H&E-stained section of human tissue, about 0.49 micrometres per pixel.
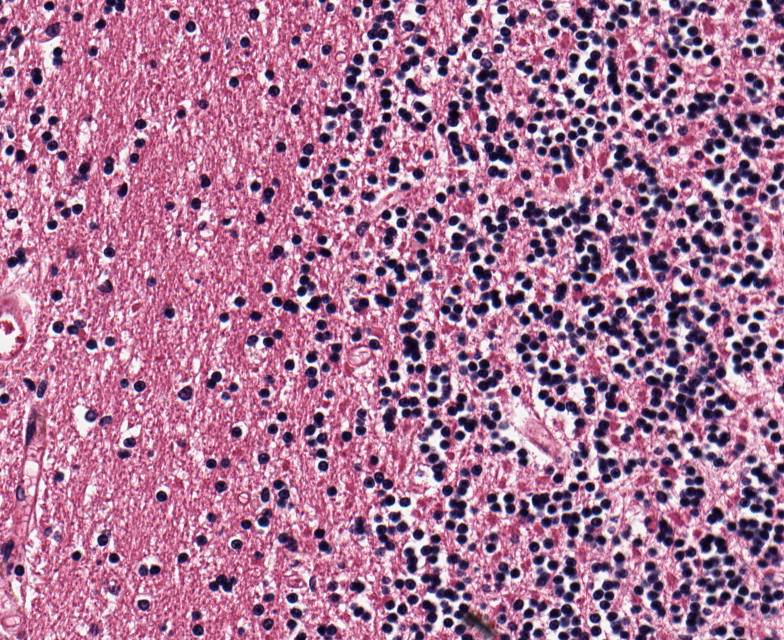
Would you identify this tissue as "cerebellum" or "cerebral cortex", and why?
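This is cerebellum. Check one: the right zone is crowded with small, round, darkly staining nuclei with very little visible cytoplasm. Check two: the left zone is pale pink and sparsely nucleated, on a finely fibrillary meshwork.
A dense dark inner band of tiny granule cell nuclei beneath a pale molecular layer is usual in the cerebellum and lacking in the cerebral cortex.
Finally, the border runs roughly top to bottom, irregular rather than sharp.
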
